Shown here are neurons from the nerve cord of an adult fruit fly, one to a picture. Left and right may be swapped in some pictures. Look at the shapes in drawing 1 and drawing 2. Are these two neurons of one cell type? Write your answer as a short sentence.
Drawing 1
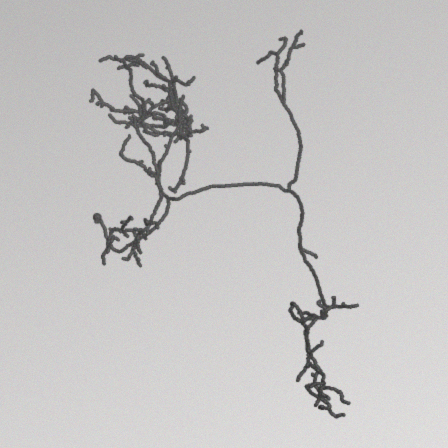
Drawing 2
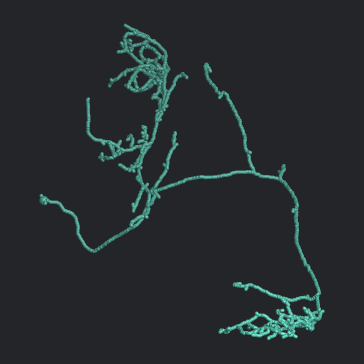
They are of different cell types.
